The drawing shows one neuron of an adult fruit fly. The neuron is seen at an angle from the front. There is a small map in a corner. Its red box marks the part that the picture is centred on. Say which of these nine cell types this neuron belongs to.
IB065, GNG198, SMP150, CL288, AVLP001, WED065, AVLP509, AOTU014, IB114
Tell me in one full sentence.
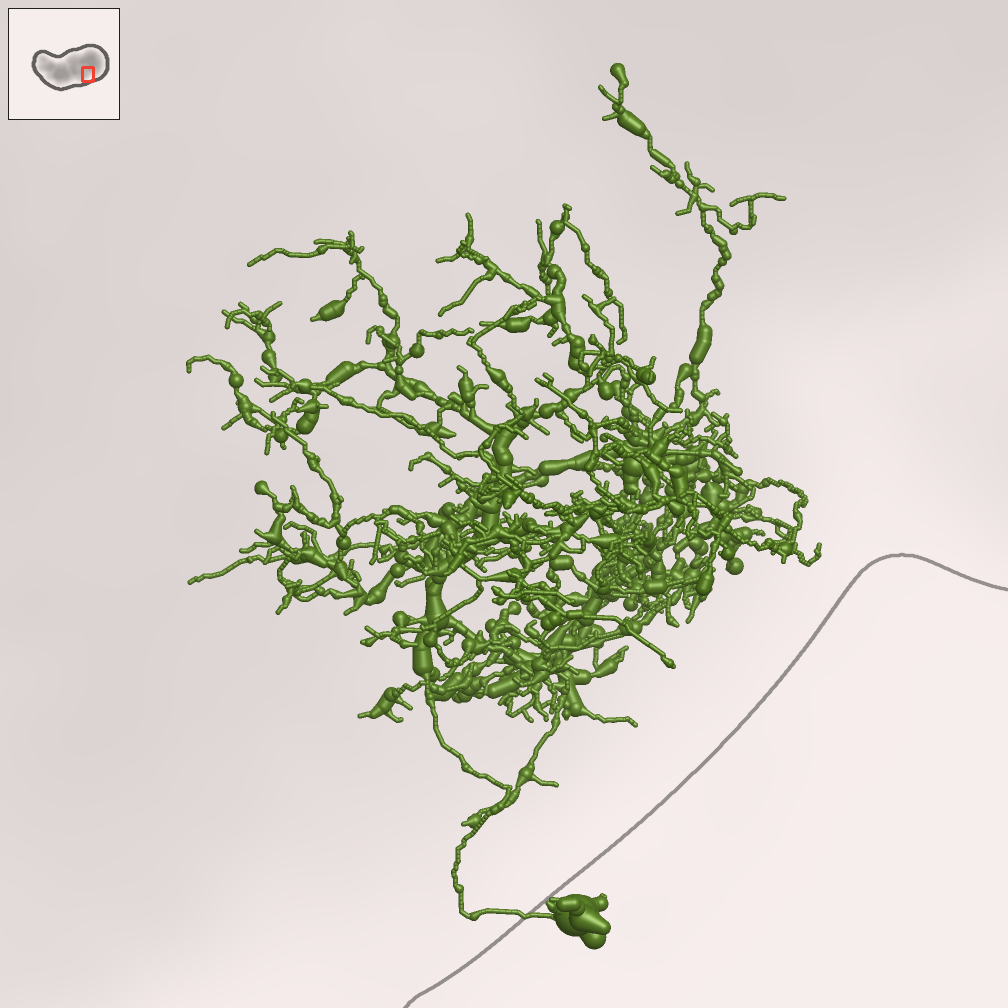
To this neuron applies the cell type name GNG198.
